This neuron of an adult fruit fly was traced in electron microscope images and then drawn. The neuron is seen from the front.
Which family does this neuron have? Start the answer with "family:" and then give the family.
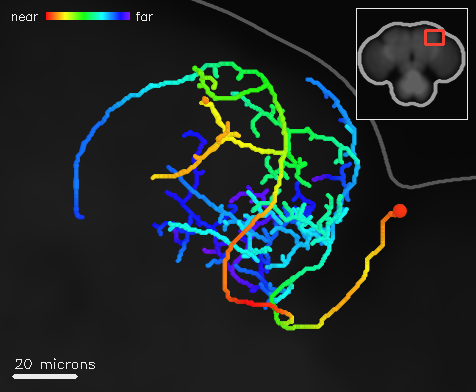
family: hemilineage SLPav1_medial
